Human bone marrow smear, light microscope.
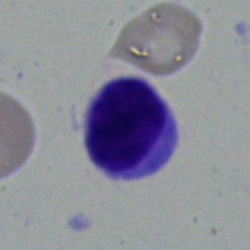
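Lymphocyte: round outline with a smooth edge. The nucleus lies off-centre toward the upper left and shows no nucleoli. The cytoplasm forms a thin crescent along the lower right edge.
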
